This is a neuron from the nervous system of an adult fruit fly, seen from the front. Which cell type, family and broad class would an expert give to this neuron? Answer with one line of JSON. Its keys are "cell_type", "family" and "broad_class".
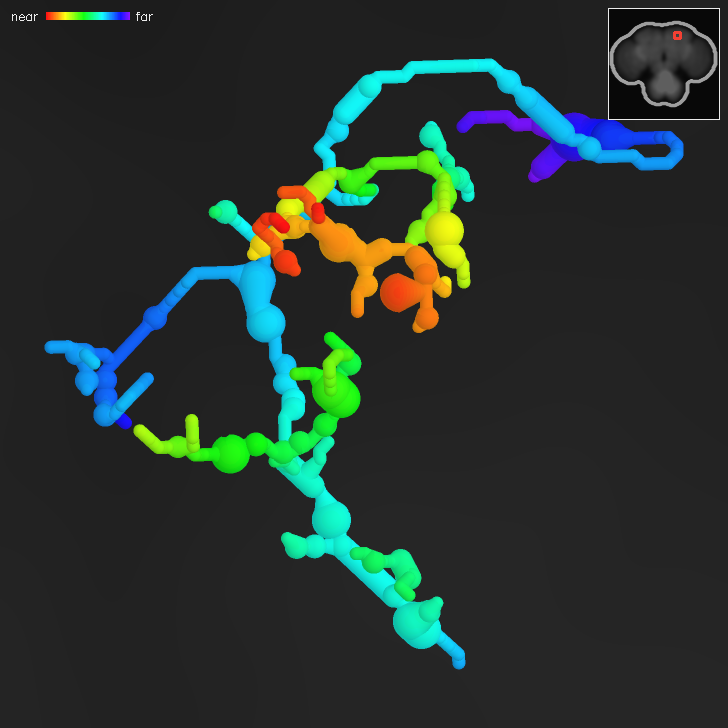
{"cell_type": "KC", "family": "class Kenyon Cell", "broad_class": "central-brain intrinsic neuron"}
